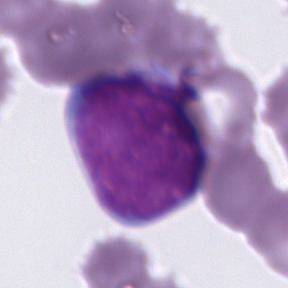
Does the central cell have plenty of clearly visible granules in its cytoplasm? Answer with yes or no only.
No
